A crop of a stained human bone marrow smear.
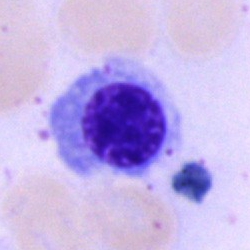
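Erythroblast, the cell in the middle of this stained bone marrow smear. Notice that its nucleus sits off-centre, so the widest band of cytoplasm lies on the left. Look into the nucleus and you will find no distinct nucleolus. The cytoplasm is blue, and you will see no granules in it.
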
